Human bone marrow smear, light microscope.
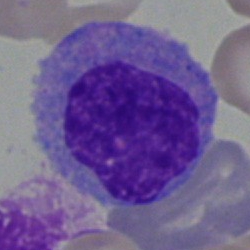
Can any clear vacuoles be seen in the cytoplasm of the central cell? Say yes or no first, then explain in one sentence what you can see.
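No. No clear vacuoles are seen in the cytoplasm.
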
